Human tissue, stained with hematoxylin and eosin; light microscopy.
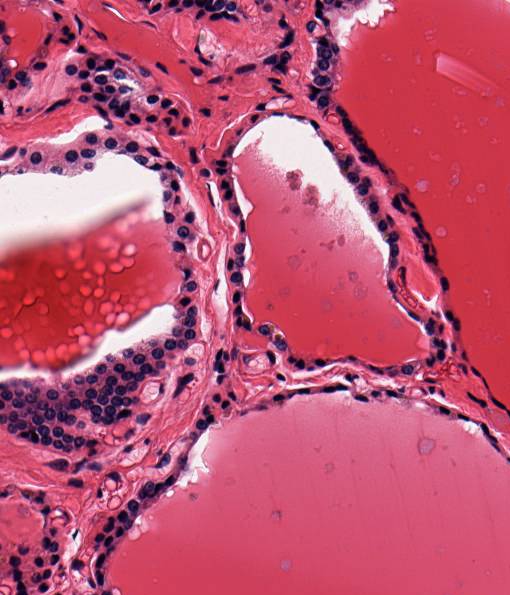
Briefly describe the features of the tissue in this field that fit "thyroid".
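Checking this thyroid point by point, start with the lining: each follicle has a single layer of epithelial cells, flattened to low cuboidal.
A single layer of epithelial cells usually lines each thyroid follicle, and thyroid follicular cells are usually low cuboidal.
The single layer and the low cuboidal cells match this, while the flattened cells are not of that usual shape. The lining cells have small, round, dark-staining nuclei set in a row. In the central follicle, a white clear gap separates the colloid from the epithelium along its upper side. Between the follicles run thin bands of pink fibrous stroma containing small capillaries.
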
